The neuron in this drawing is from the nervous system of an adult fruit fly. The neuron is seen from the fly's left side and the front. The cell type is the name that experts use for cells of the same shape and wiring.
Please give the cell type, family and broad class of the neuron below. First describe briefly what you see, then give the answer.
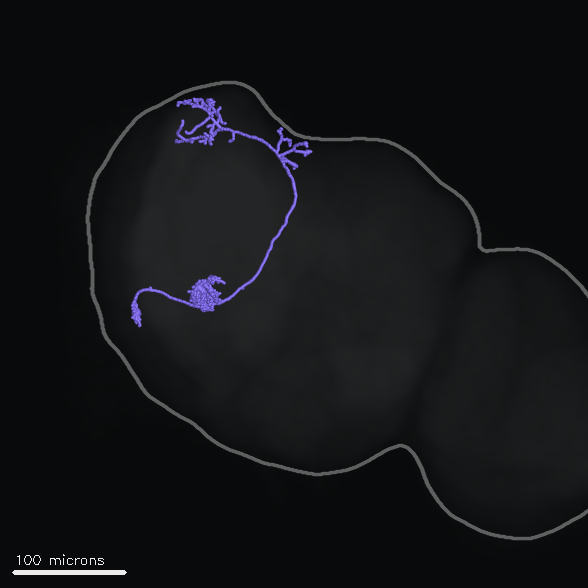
By the scale bar it is about 200 microns tall in this view. As drawn here it is taller than it is wide. Its cell type is DM2_lPN. The family is hemilineage ALl1_ventral. It is a central-brain intrinsic neuron.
